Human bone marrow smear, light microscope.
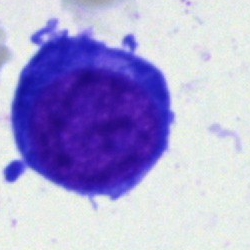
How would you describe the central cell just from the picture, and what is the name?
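Quick look: a narrow rim of deep blue cytoplasm goes round the nucleus, with no granules and no vacuoles in it. Small rounded blebs stick out from the cell's edge, one of them at the lower left. It's a proerythroblast.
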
